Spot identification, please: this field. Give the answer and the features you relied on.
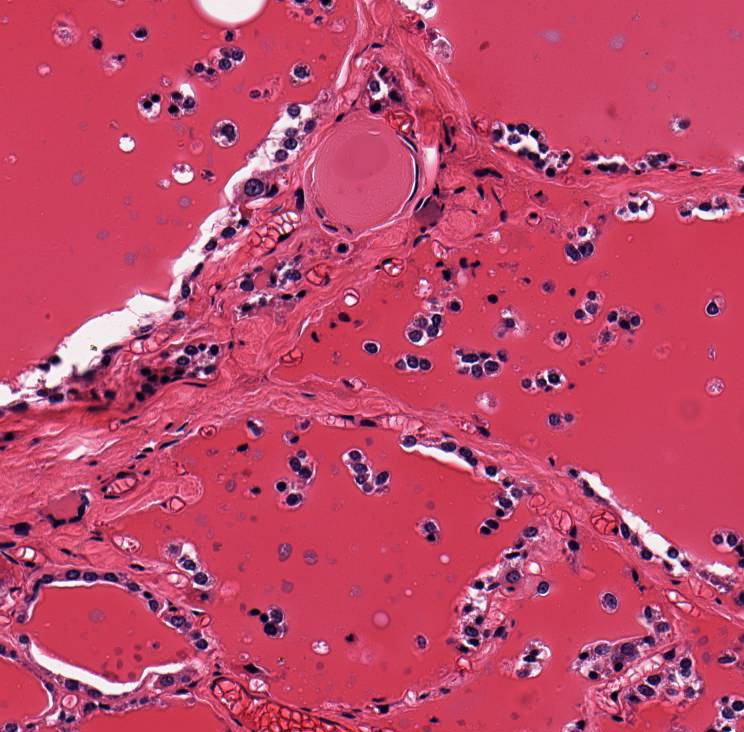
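What you've got is thyroid follicle: thin, branching strands split the field into large irregular spaces, and those spaces are full of homogeneous pink material rather than empty.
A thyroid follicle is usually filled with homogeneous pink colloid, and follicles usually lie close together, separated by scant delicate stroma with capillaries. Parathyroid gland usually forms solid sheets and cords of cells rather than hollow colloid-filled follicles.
Here the spaces are filled, not solid sheets of cells. Small clusters of rounded cells with dark round nuclei float free in the pink material, and red blood cells lie packed in small channels within the strands, best seen lower left.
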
